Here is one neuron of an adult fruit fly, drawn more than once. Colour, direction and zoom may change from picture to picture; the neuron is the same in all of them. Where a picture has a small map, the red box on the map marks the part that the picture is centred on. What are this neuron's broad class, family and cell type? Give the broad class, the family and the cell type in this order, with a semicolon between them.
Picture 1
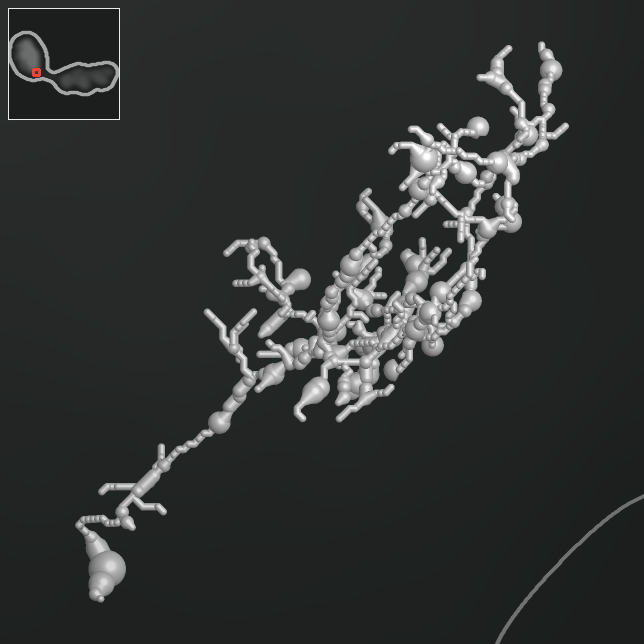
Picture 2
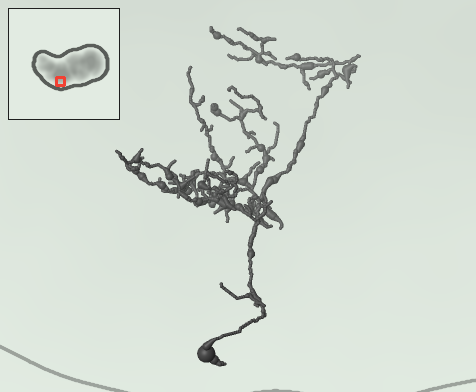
optic-lobe intrinsic neuron; Mi; Mi10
